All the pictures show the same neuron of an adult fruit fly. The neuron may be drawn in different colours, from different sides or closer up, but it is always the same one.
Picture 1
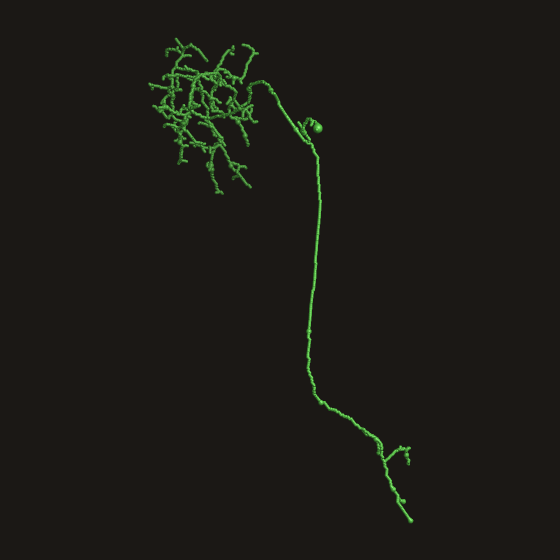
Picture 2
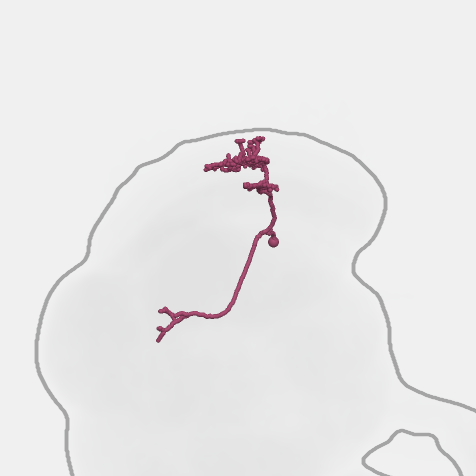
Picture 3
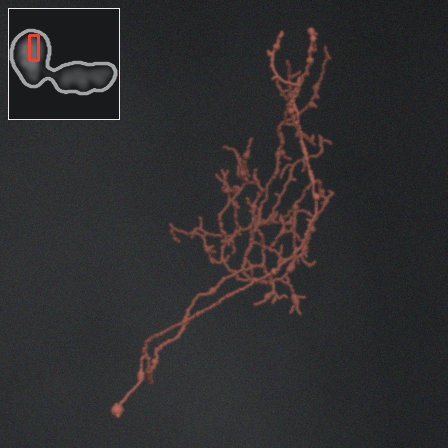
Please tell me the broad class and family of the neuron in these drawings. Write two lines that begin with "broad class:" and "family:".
broad class: visual projection neuron
family: MeVP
